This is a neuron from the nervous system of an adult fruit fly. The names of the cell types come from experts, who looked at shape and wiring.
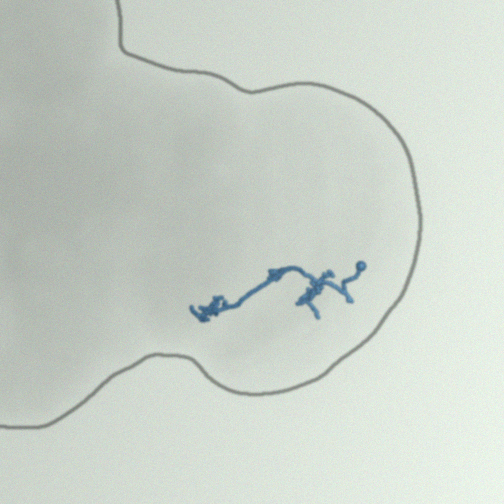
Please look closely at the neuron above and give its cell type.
TmY17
